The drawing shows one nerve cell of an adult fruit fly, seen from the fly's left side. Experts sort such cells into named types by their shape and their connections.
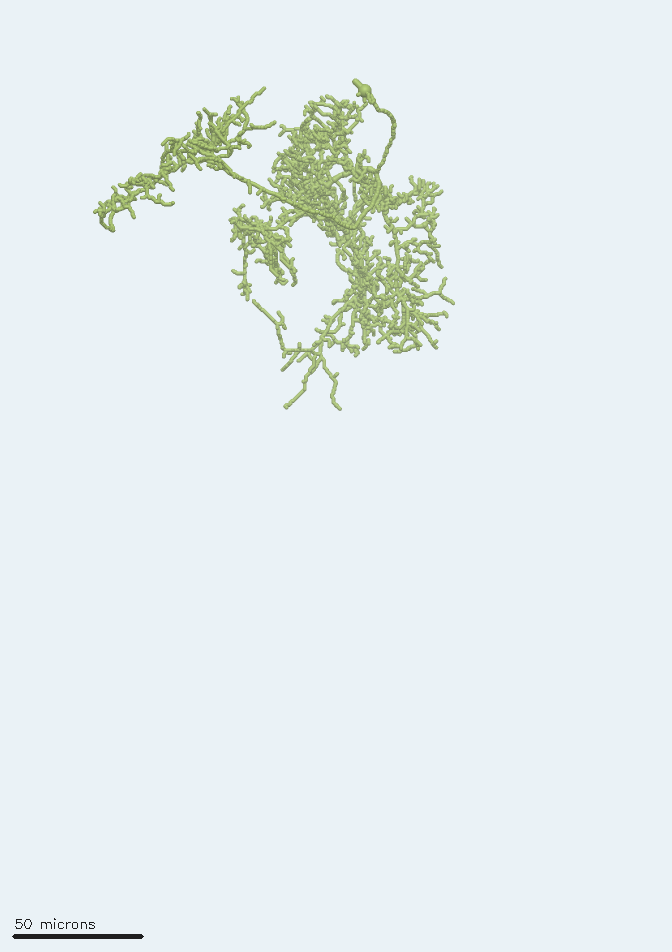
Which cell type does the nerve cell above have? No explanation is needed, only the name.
SMP550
